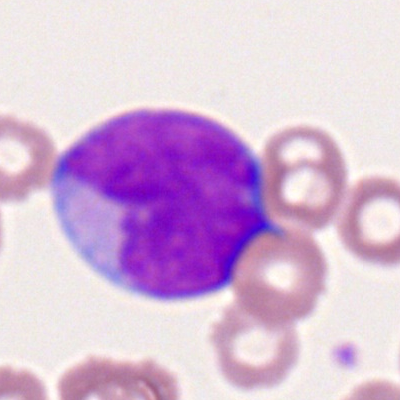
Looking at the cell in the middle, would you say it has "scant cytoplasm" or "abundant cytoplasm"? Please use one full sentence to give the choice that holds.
Its nucleus occupies most of the cell.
